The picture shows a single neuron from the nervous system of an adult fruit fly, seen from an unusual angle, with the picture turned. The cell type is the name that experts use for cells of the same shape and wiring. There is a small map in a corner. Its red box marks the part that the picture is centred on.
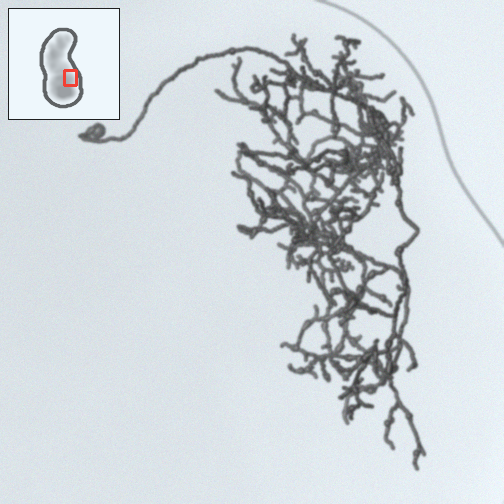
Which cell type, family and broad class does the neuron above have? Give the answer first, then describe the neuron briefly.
Its cell type is LHAV3b13. The family is hemilineage LHa3. Its broad class is central-brain intrinsic neuron. The picture shows dozens of branch ends. As drawn here it is taller than it is wide.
